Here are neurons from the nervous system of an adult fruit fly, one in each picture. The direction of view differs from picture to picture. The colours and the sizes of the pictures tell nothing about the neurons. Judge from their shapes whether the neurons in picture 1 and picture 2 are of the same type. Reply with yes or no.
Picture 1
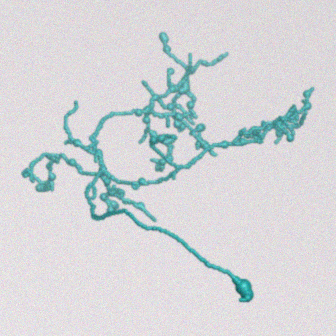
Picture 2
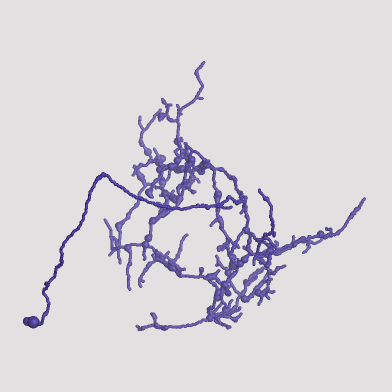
yes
